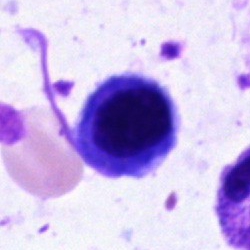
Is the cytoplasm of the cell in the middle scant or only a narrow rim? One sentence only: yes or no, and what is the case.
Yes, in this cell the cytoplasm is scant.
